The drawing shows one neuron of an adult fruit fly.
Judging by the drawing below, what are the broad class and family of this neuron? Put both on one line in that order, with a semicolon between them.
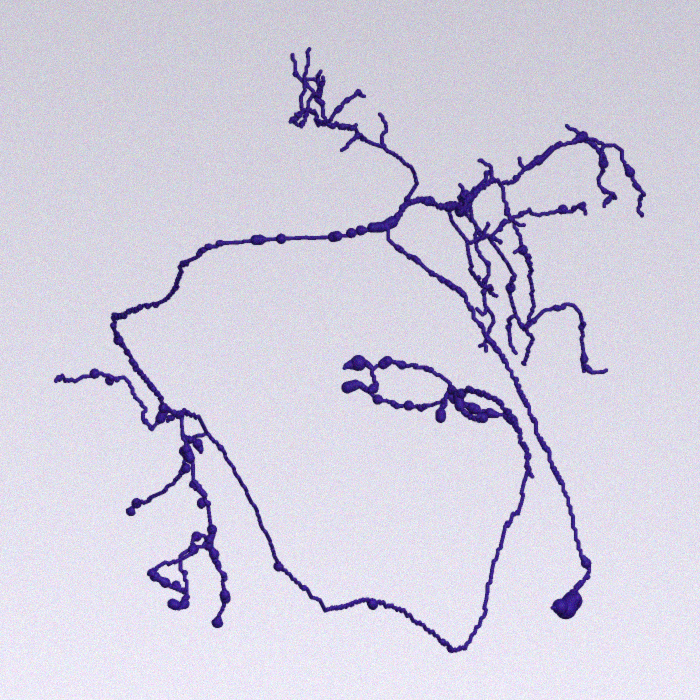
ascending neuron; hemilineage 07B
